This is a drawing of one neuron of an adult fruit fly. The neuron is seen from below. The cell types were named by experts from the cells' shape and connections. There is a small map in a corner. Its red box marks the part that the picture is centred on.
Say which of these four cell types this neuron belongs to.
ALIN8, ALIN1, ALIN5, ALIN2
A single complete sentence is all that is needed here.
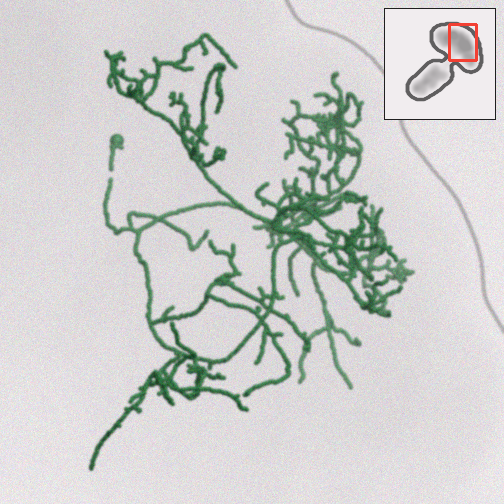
The cell type designation of this neuron is ALIN1.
